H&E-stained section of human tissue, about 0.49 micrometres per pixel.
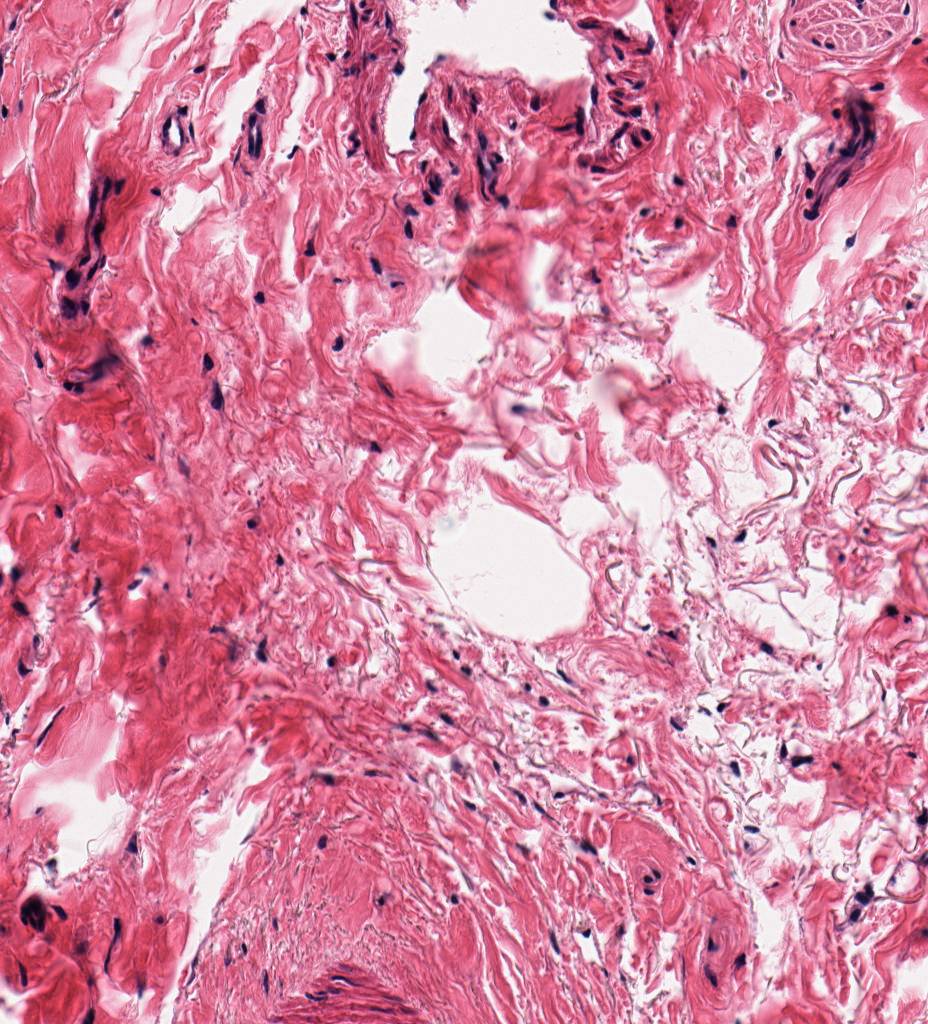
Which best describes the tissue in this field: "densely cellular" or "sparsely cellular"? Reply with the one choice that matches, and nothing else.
Sparsely cellular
